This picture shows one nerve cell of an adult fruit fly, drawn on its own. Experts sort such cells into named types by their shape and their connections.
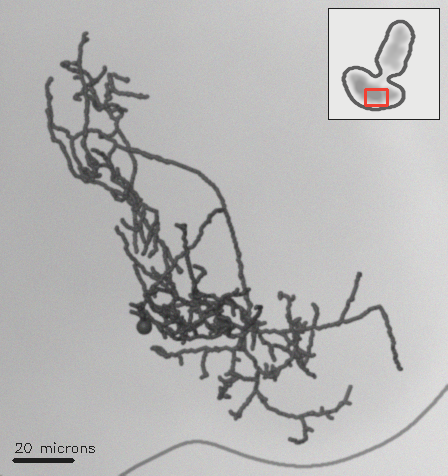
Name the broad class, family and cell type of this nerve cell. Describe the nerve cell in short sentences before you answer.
It is in the brain and does not reach the nerve cord. By the scale bar it is about 140 microns tall in this view. Dozens of branch ends can be seen. It is a central-brain intrinsic neuron. The family is hemilineage VLPd1. Its cell type is AVLP046.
